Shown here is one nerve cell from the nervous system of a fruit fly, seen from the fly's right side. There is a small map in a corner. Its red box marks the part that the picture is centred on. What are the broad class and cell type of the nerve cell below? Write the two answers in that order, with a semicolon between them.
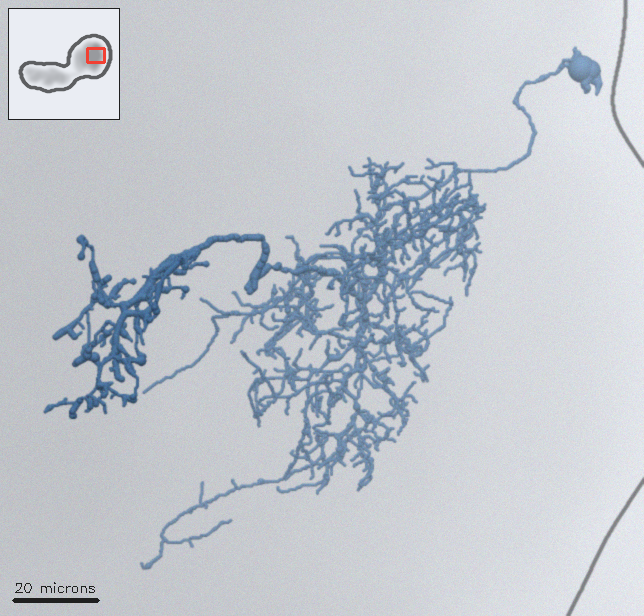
central-brain intrinsic neuron; LAL122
